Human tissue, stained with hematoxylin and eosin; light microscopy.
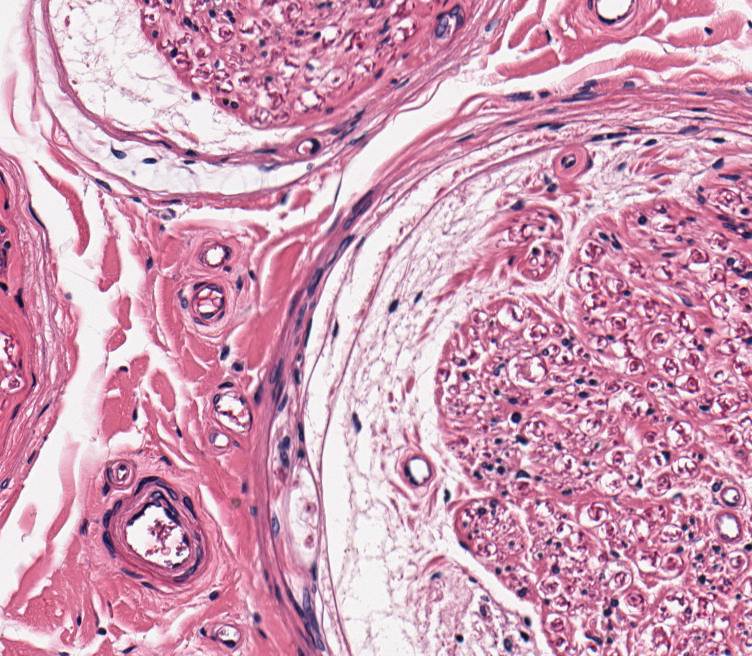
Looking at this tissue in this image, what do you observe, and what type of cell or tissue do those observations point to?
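First: rounded nerve-fibre bundles in cross section, the largest filling the right half. Second: a thin layered sheath of flattened cells with elongated dark nuclei around each. Third: sparse small dark oval nuclei among fibres inside bundles. Fourth: a small thick-walled artery, muscle layers dark-nucleated, between bundles at lower left. This is tibial nerve.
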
